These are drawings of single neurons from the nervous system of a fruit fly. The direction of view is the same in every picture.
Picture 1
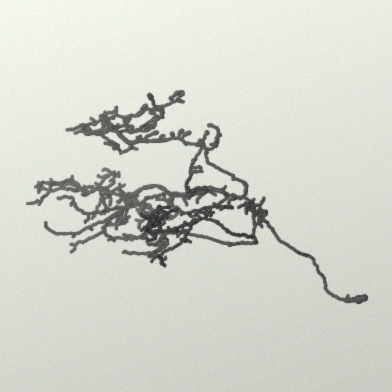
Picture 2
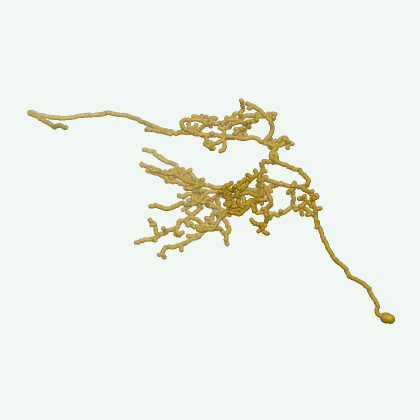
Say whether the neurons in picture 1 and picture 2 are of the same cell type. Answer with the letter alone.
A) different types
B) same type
B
